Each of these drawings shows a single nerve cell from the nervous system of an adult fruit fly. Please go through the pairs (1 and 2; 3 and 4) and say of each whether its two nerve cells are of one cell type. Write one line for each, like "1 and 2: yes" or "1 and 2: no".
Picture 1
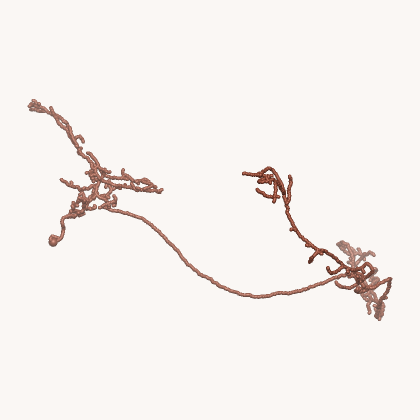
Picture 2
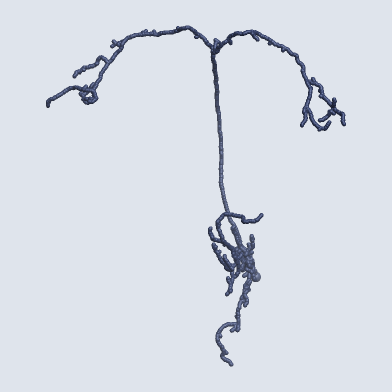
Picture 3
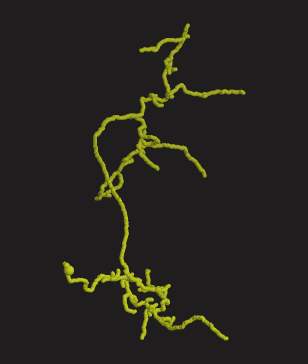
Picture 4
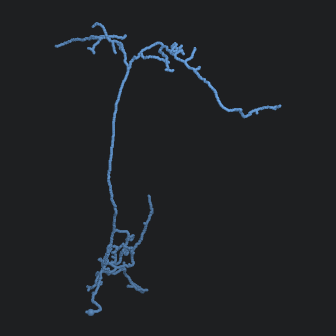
1 and 2: yes
3 and 4: yes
